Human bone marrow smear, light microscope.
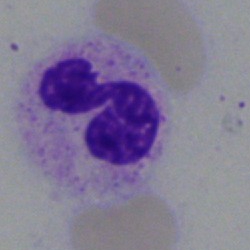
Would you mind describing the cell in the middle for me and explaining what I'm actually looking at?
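Two nuclear lobes, lying along a diagonal from upper left to lower right. Chromatin dense, dark purple, clumped. Cytoplasm plentiful around the nucleus, with small purple granules scattered throughout. Segmented neutrophil.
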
